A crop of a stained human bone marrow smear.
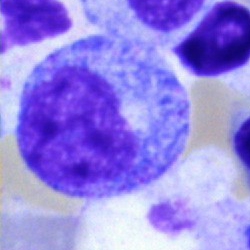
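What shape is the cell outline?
Round and smooth.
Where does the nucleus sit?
Off-centre toward the left, with an indentation on its right side.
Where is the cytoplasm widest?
On the right side of the cell.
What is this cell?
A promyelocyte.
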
